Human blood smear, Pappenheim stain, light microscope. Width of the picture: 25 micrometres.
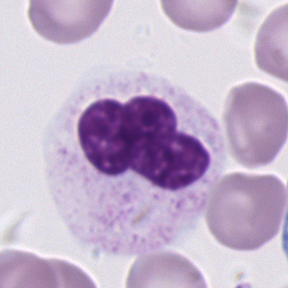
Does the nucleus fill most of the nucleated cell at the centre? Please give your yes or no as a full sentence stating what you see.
No, rather than scant, the cytoplasm of the cell is plentiful.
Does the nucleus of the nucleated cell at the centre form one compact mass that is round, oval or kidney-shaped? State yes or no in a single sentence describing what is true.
No, the nucleus of this cell is divided into two or more lobes.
